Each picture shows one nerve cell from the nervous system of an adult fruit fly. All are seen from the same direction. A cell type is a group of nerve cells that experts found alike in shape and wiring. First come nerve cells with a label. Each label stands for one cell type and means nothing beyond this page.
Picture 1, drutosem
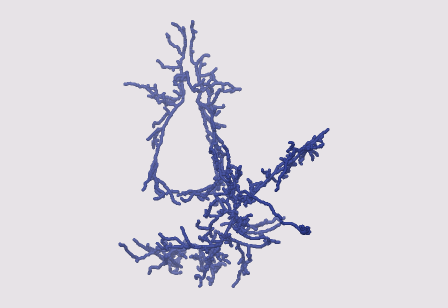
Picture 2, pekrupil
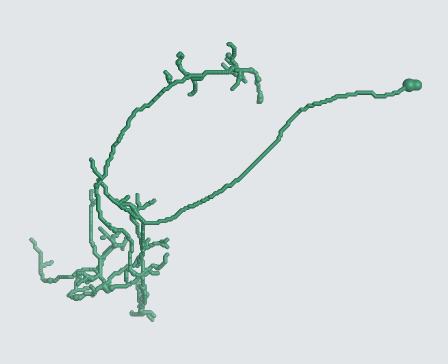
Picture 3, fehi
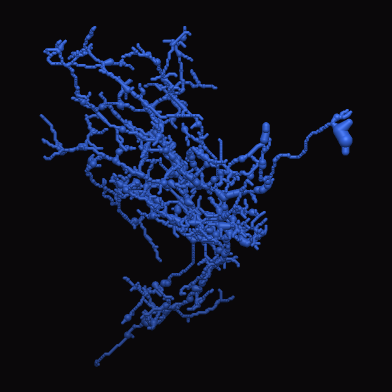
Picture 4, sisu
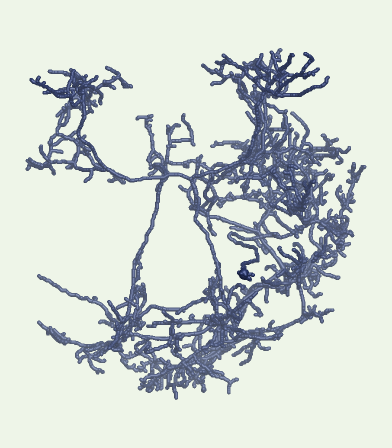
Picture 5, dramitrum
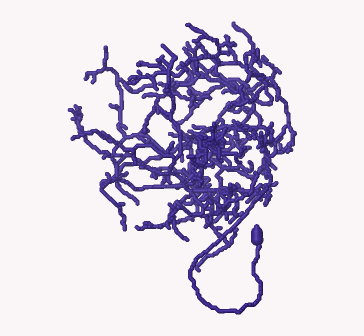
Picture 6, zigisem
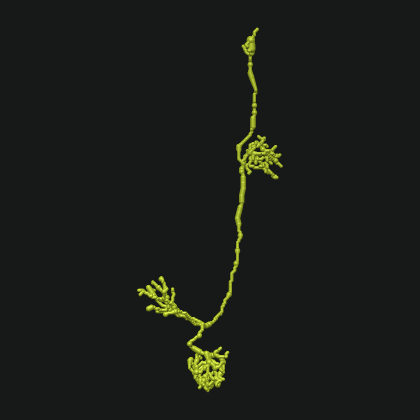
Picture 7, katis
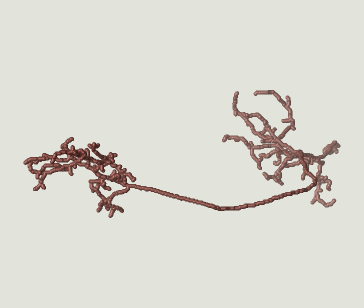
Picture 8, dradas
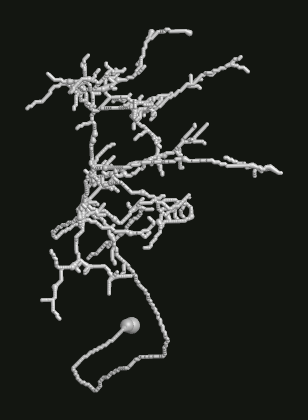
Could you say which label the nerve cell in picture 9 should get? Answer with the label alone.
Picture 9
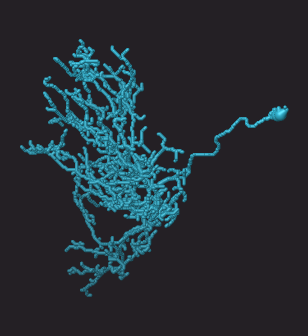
fehi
